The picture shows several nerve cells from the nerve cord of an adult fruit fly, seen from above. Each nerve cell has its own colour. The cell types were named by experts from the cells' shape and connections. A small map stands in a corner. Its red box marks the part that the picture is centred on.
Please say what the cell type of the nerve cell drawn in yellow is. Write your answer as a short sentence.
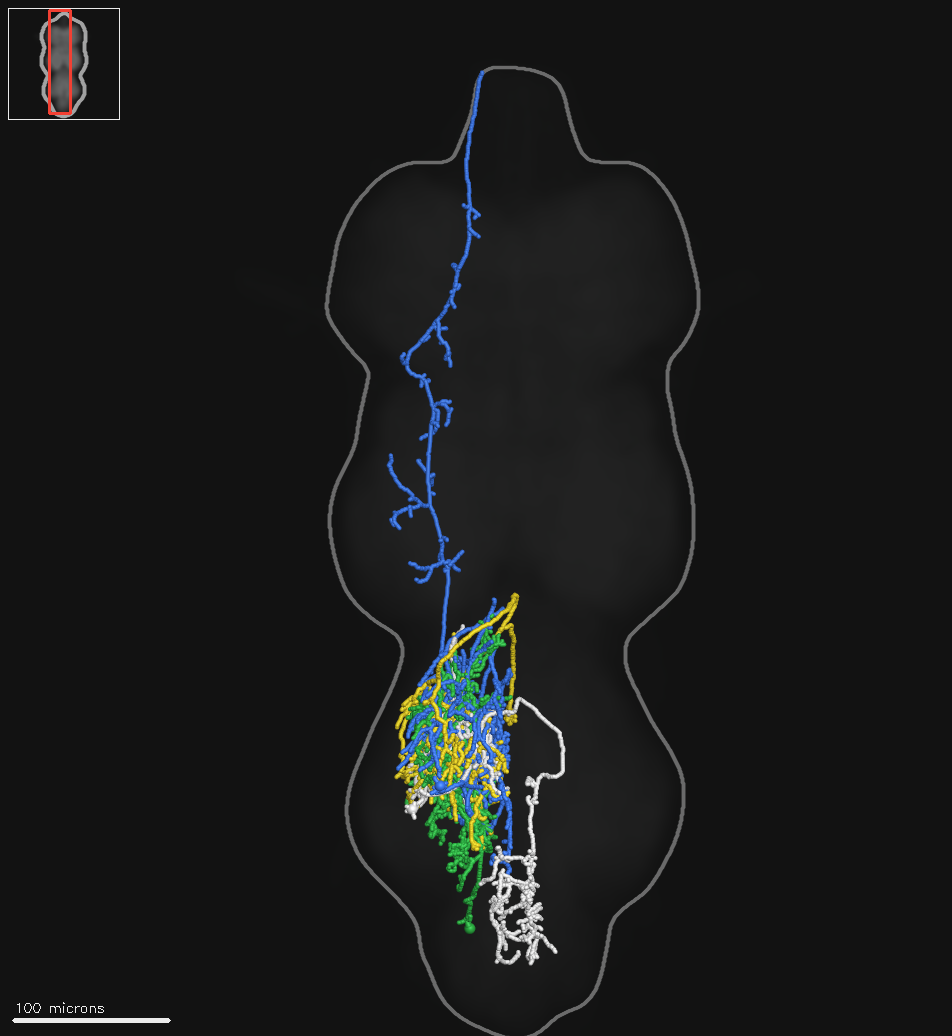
The cell type is IN02A014.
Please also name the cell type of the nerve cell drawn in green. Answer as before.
The cell type is IN21A011.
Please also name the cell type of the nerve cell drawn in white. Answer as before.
The cell type is INXXX220.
